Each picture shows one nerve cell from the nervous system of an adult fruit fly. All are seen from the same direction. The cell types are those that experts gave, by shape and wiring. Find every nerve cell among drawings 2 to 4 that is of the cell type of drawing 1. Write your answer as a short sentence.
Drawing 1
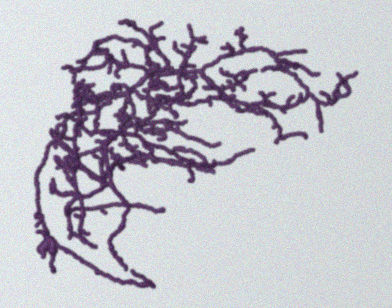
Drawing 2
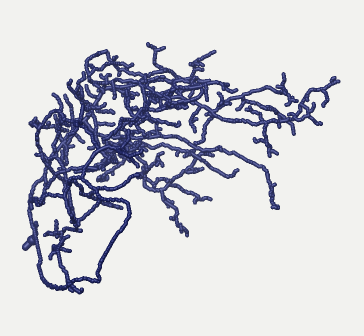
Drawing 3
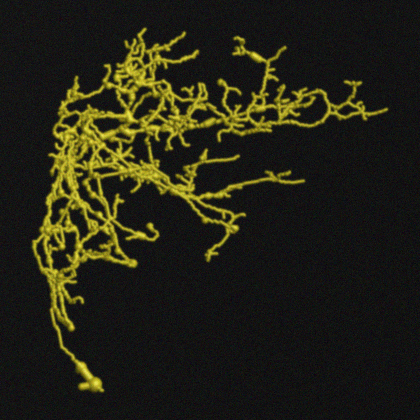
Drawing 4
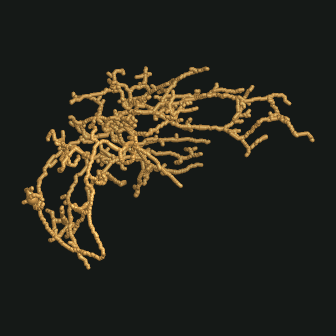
Drawing 2, drawing 3 and drawing 4 are of the same cell type.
